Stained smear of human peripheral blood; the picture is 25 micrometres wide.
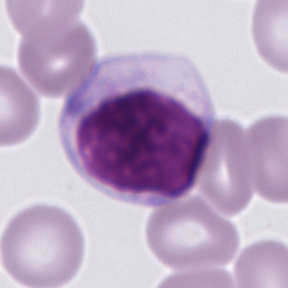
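Large granular lymphocyte, central cell, about 13 micrometres across. Nucleus single, unlobed, oval, about 11 by 9 micrometres, filling about 70% of the cell's area. Chromatin dark purple, coarsely clumped, with paler patches between clumps. Cytoplasm very pale blue-grey, widest above the nucleus, holding a few fine purple granules there.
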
